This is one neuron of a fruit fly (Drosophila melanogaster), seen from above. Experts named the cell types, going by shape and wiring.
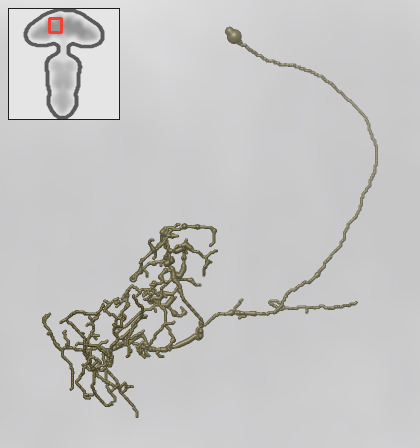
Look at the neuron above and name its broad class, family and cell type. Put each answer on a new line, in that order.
central-brain intrinsic neuron
hemilineage MD3
WED204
